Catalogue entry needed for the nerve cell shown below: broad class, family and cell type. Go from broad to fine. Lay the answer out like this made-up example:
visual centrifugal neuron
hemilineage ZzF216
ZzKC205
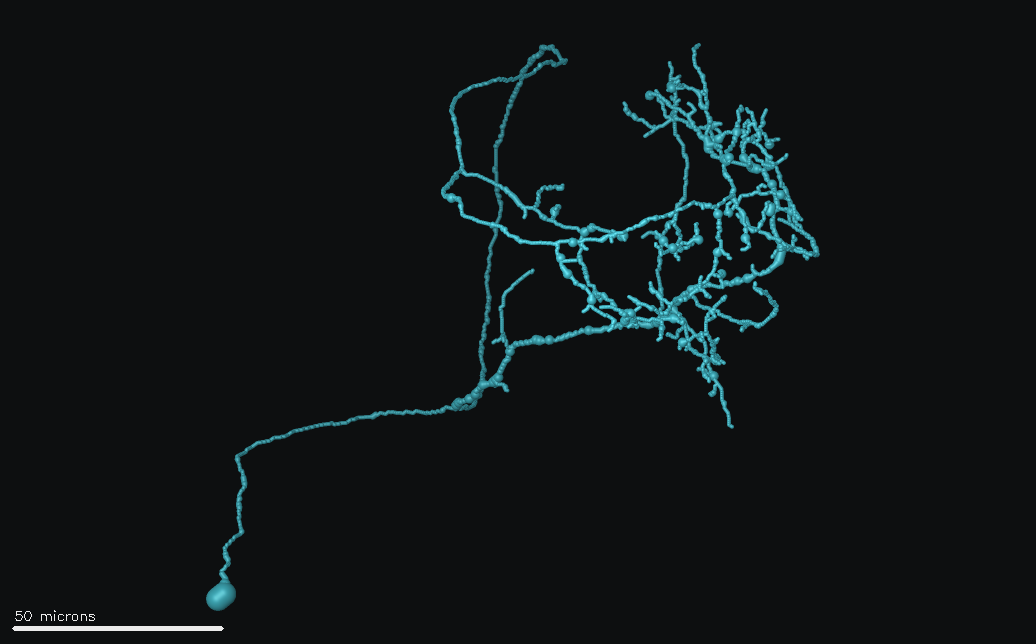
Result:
central-brain intrinsic neuron
hemilineage LALv1_ventral
AVLP454_a1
